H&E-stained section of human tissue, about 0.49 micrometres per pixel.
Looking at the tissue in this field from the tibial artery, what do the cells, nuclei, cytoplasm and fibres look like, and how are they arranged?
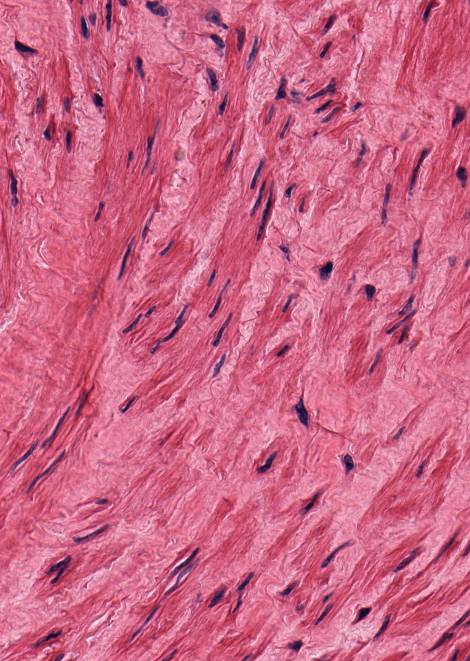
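The cytoplasm stains deep pink, with a fine, wavy fibrillar texture. Most nuclei, it seems, are elongated, dark purple and parallel to the long axis of the bundles. A few scattered ones, mainly in the right half, look short and oval instead. They are moderately spaced, not crowded or overlapping.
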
